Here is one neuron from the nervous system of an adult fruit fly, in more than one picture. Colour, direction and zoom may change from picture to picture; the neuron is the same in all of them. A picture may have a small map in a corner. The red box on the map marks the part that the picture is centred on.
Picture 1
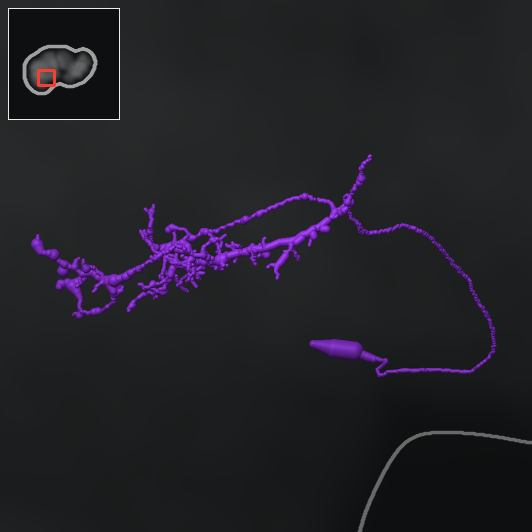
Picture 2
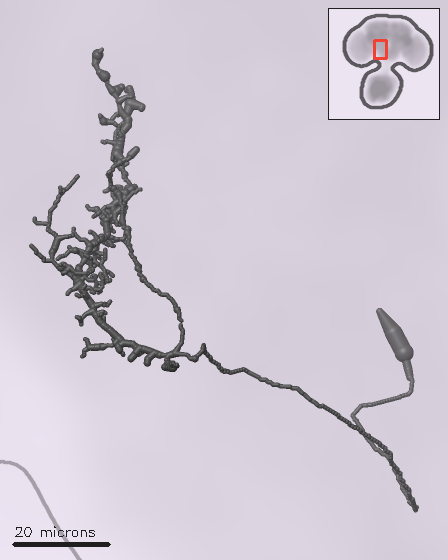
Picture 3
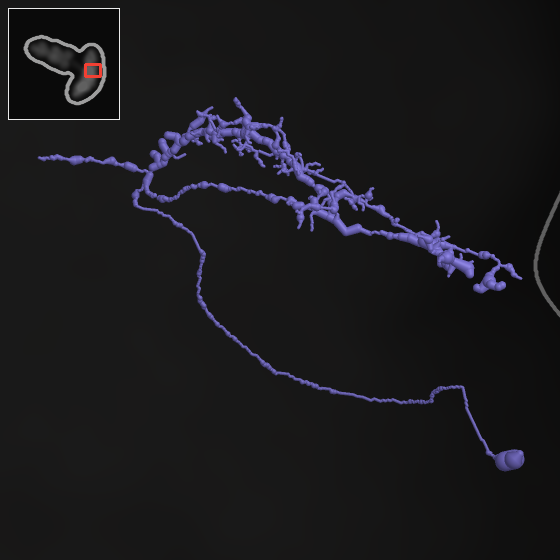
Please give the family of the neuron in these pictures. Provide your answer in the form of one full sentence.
The neuron has the family hemilineage MD3.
